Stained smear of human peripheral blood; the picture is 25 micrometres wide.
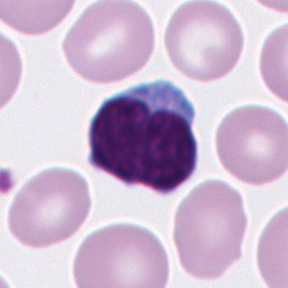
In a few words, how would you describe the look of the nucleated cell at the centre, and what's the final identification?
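A deep vertical cleft divides the nucleus into two rounded halves. No nucleoli are visible within it. The cytoplasm forms a narrow cap, chiefly along the upper edge of the cell, and contains no coarse granules. The cell is a typical lymphocyte.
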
